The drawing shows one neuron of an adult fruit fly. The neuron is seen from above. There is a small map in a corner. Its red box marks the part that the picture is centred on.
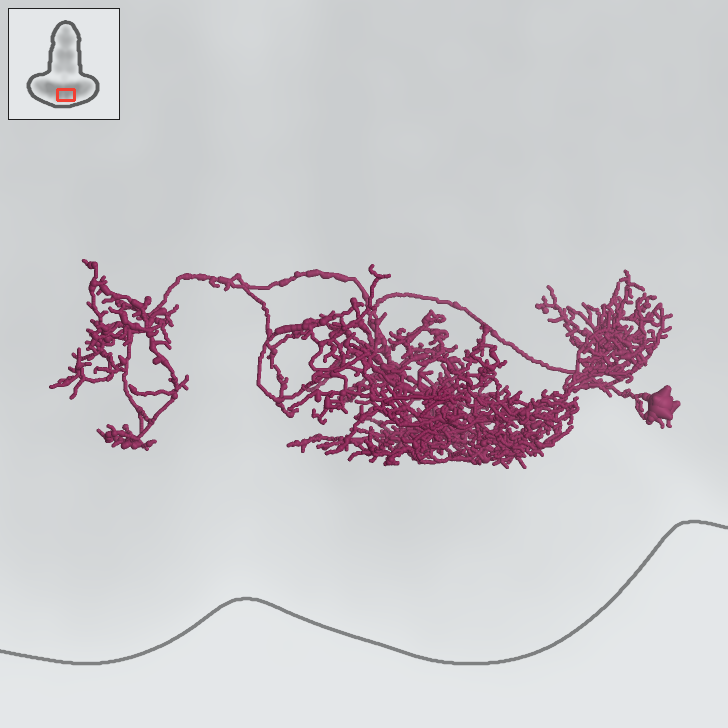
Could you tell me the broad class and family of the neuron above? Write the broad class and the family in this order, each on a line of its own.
central-brain intrinsic neuron
MBON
